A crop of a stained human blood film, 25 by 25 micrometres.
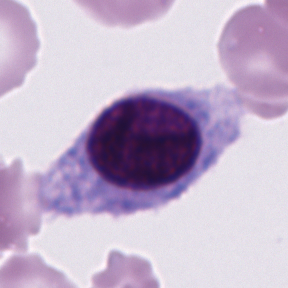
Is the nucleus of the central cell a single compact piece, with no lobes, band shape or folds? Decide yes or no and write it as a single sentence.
Yes, one compact round, oval or kidney-shaped mass makes up the nucleus.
